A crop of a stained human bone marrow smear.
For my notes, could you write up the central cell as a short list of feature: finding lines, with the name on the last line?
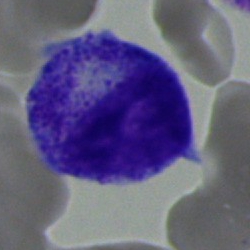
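Outline: roughly round, with a slightly fuzzy edge
Staining: deep blue-purple throughout the cell
Nuclear border: not sharply separable from the rest of the dark-staining cell
Projection: small and pointed, at the lower-right edge
Cell: myelocyte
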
